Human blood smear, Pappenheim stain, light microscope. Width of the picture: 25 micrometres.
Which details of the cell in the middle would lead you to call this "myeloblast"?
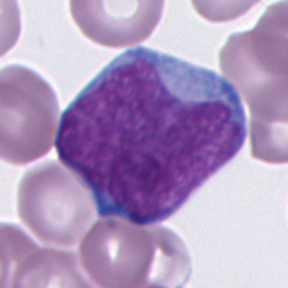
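Two features of this myeloblast match what is typical.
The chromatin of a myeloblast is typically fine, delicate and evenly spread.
Here it is finely granular and evenly spread, without coarse dark clumps, in agreement.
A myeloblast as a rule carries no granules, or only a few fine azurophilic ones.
No granules are visible in this cytoplasm. The nucleus measures about 15 micrometres across. The cytoplasm is blue, deepest at the outer edge of the cell, with a paler, lighter-blue zone in the notch at the upper right of the nucleus.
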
